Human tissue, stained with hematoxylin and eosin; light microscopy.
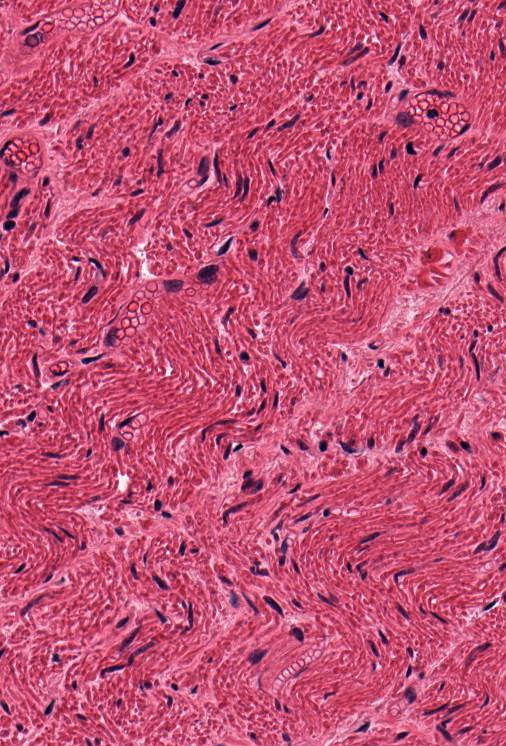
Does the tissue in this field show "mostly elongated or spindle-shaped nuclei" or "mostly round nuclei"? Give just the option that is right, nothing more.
Mostly elongated or spindle-shaped nuclei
